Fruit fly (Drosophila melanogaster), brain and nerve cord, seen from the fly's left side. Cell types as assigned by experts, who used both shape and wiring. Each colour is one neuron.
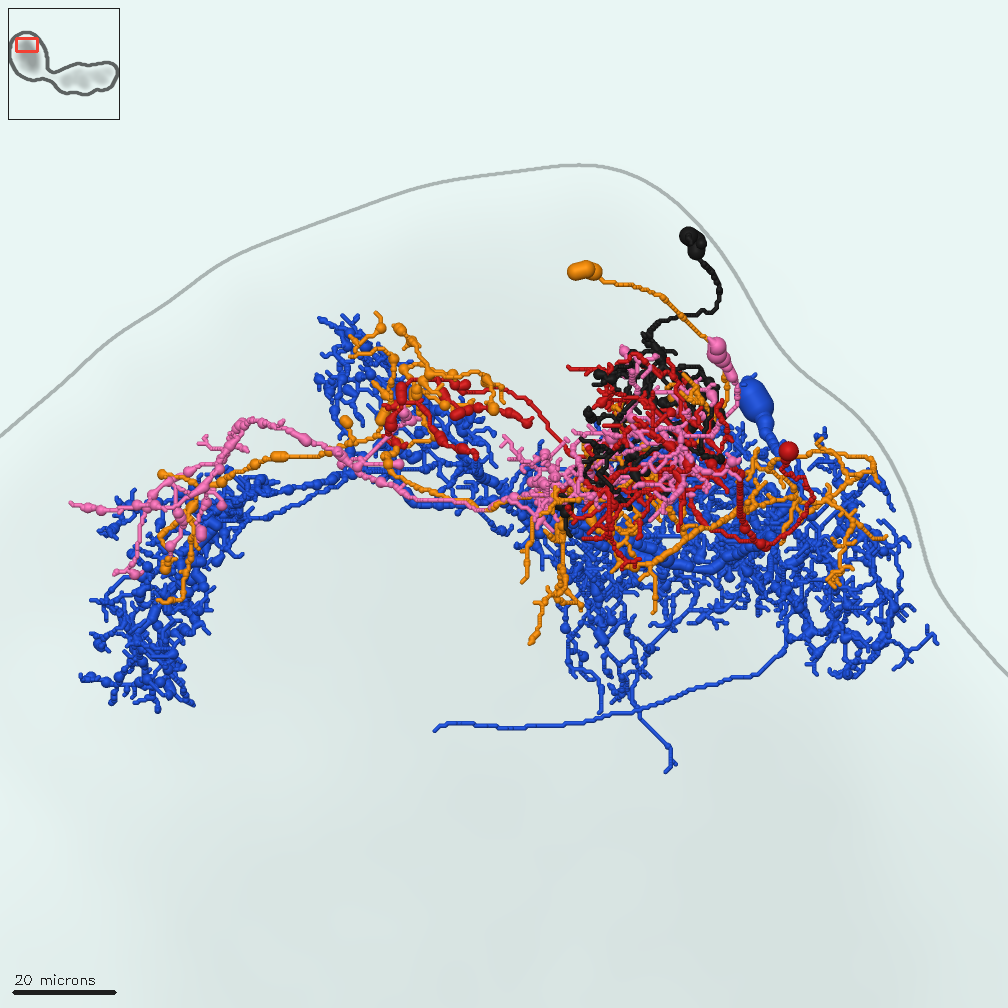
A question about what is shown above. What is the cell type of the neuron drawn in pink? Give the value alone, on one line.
LHPD2a1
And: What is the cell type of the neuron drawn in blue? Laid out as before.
LHMB1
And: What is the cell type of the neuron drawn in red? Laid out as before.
LHPV5a1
